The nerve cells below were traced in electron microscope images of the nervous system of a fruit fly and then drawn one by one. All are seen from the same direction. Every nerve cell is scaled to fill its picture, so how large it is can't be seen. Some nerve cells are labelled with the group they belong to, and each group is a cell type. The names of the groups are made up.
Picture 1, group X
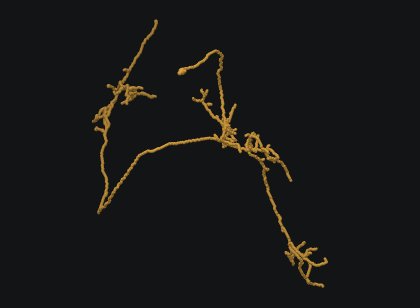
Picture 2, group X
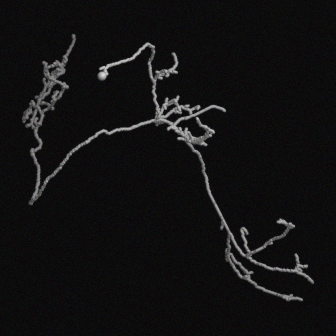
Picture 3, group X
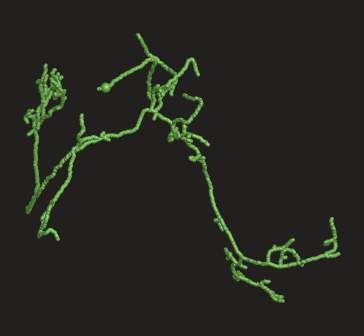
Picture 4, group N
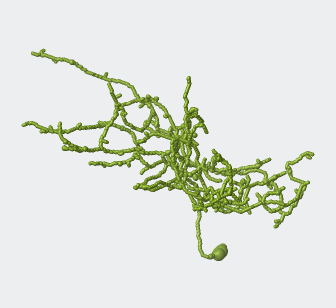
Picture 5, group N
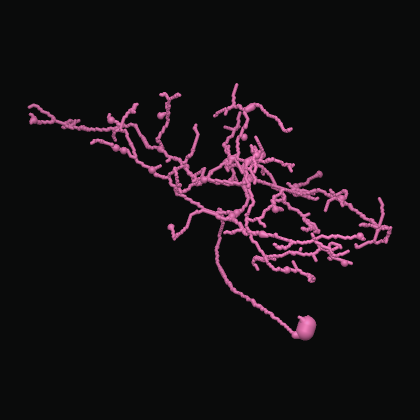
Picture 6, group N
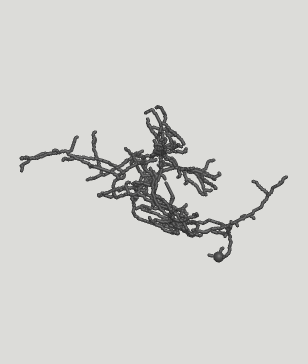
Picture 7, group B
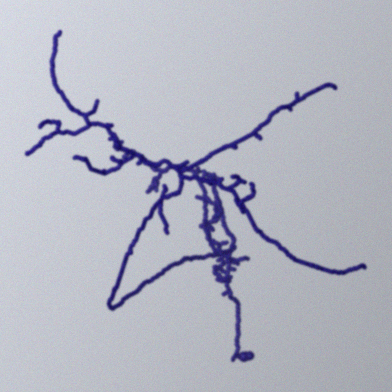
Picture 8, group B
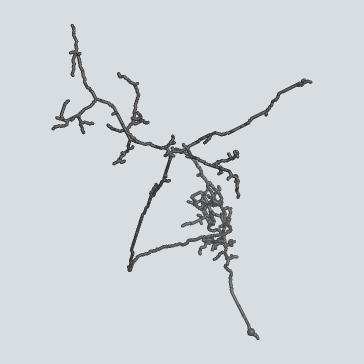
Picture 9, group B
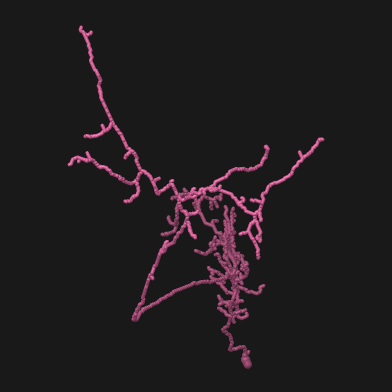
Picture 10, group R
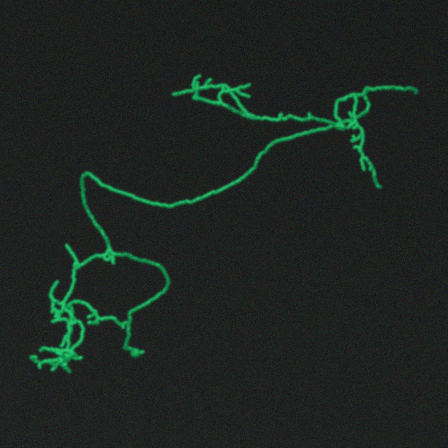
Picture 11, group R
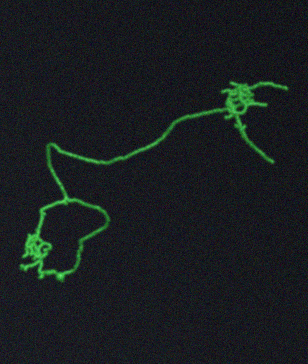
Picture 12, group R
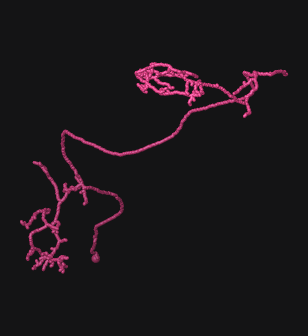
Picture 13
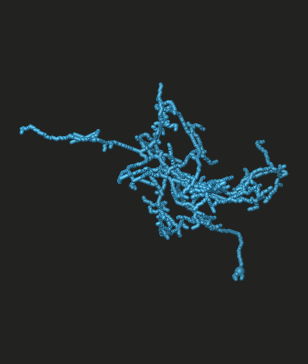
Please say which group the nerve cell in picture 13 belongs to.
group N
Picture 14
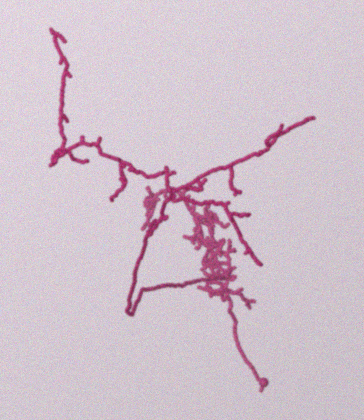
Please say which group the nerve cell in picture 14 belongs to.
group B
